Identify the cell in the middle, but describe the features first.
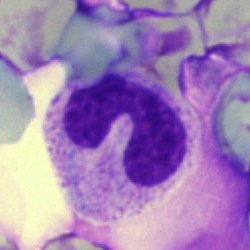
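Nucleus deeply indented, curved into a horseshoe; notch opens toward lower left. Cytoplasm plentiful, pale pinkish-lilac, filled with fine purplish granules. Band neutrophil.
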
